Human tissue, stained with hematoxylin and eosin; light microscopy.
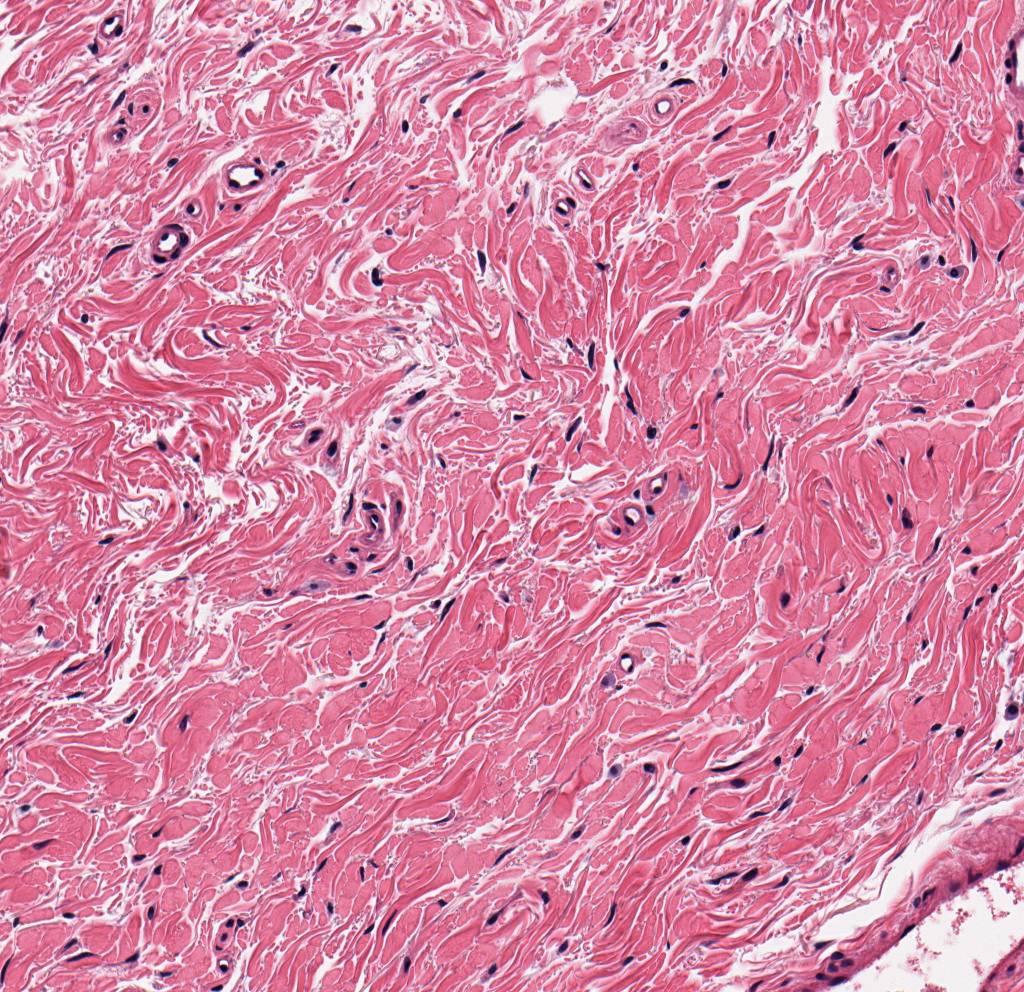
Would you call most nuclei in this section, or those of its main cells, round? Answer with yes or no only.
No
